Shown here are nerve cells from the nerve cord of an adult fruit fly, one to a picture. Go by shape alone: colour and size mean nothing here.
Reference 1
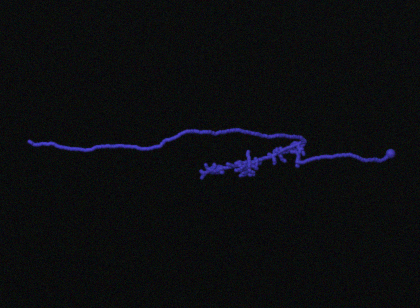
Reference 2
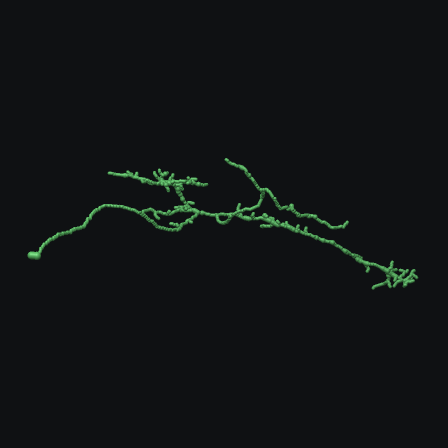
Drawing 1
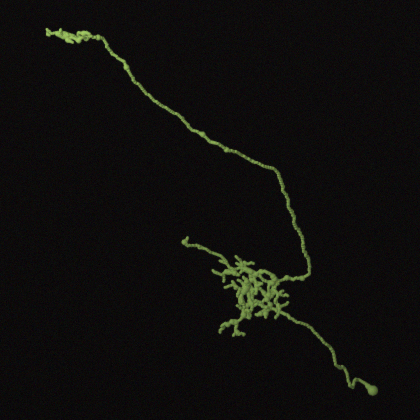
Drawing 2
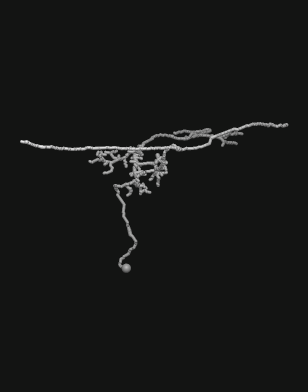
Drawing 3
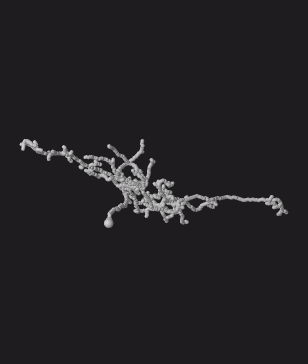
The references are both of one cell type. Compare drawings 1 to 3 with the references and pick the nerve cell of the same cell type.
Drawing 2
